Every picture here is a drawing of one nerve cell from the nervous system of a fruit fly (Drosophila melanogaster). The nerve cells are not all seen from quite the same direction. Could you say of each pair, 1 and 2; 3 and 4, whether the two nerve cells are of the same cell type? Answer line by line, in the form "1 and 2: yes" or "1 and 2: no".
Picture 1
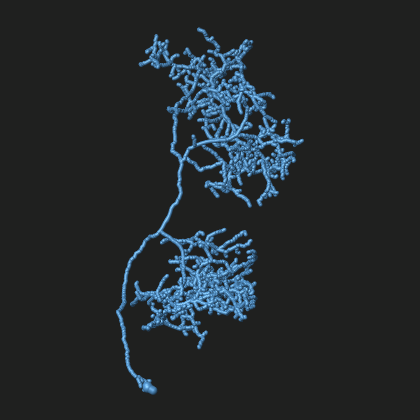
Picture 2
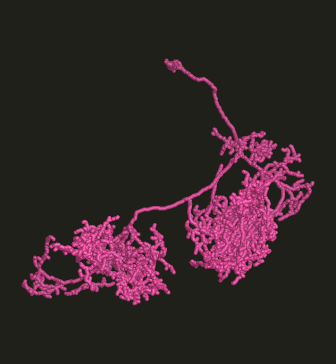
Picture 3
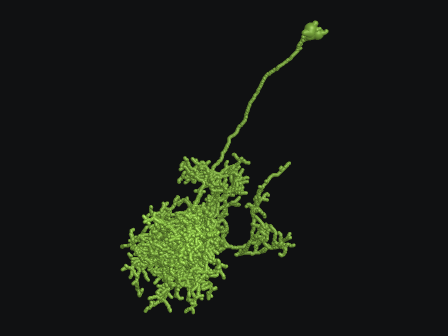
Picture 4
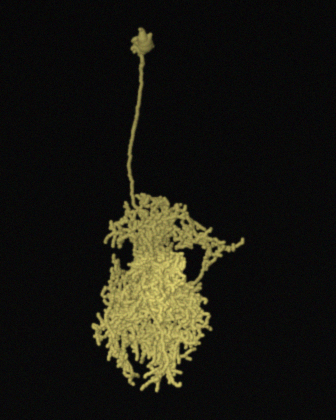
1 and 2: no
3 and 4: yes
